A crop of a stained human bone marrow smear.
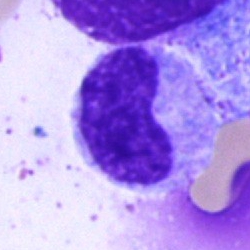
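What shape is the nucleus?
Kidney-shaped, with its indentation facing right.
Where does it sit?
Toward the left, with most cytoplasm on the right.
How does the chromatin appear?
Dark purple, mottled with denser clumps; no distinct nucleolus is visible.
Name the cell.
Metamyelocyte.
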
